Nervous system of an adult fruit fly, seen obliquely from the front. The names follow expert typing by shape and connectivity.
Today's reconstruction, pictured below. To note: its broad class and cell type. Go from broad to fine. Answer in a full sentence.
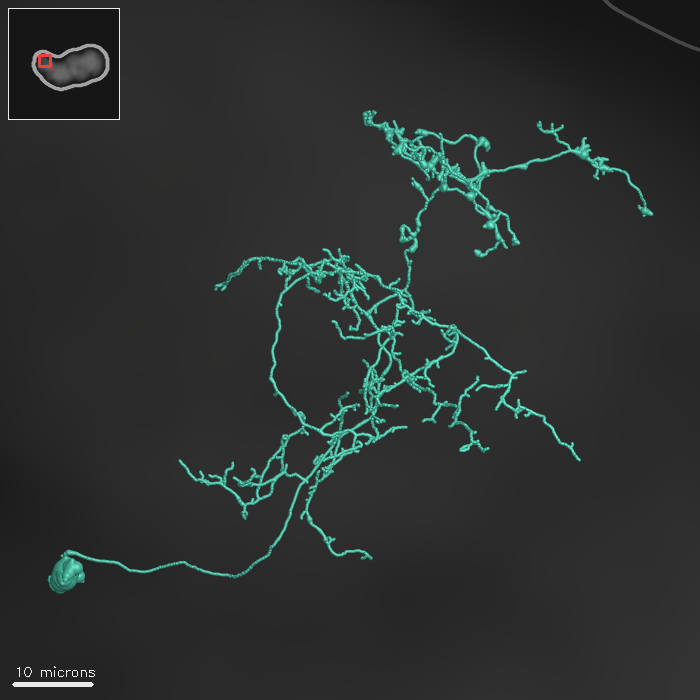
A nerve-cord intrinsic neuron, type INXXX443.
